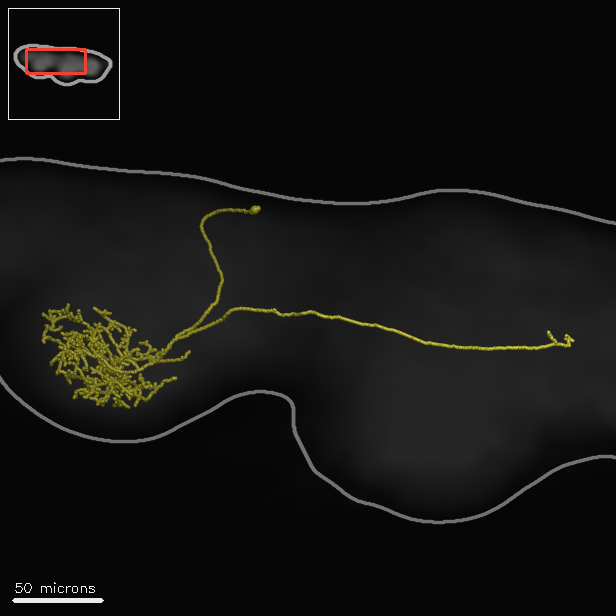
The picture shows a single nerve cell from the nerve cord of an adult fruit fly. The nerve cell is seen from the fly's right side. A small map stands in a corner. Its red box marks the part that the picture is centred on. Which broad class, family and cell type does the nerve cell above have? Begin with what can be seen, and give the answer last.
By the scale bar it is about 300 microns wide in this view. In this view it is more than twice as wide as it is tall. Its broad class is nerve-cord intrinsic neuron. Its family is hemilineage 23B. The cell type is IN23B063.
